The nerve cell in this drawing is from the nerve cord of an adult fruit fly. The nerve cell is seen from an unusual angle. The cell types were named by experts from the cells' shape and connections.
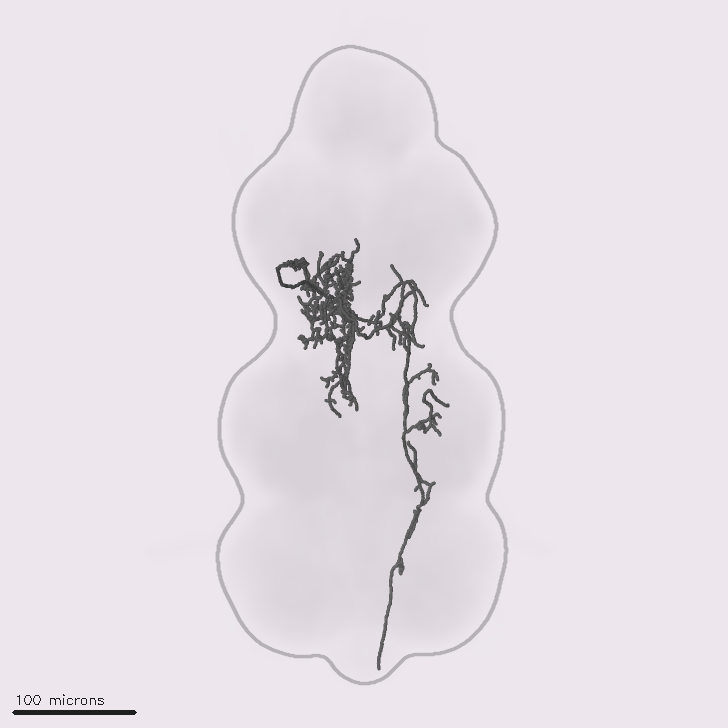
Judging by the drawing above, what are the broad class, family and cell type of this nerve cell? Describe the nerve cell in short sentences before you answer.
From top to bottom in the picture it spans about 350 microns. As drawn here it is more than twice as tall as it is wide. Its broad class is ascending neuron. The family is hemilineage 07B. It is of cell type AN07B032.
